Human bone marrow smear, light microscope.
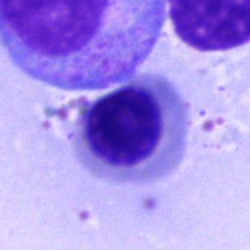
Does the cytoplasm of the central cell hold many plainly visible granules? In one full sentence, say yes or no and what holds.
No, there is no granule to be seen in the cell's cytoplasm.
